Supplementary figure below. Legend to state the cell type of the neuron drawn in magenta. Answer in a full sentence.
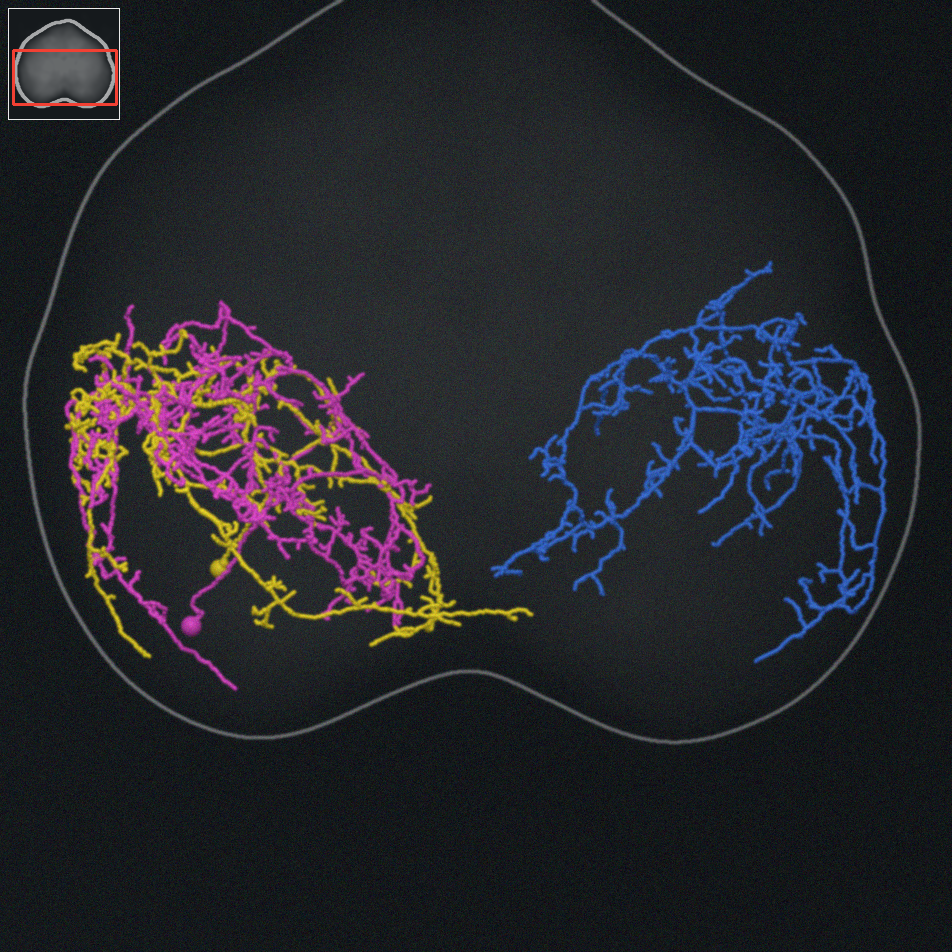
The cell type is IN03A032.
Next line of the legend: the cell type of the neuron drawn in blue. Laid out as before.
The cell type is IN03A044.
